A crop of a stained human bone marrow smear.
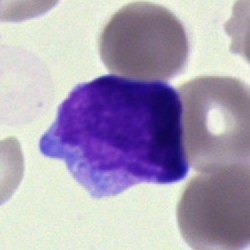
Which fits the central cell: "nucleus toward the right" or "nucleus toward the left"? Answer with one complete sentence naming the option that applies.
The cell has its nucleus positioned toward the right.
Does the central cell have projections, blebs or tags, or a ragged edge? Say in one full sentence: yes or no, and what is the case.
Yes, a rough outline, ragged or with projections, blebs or tags, belongs to this cell.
